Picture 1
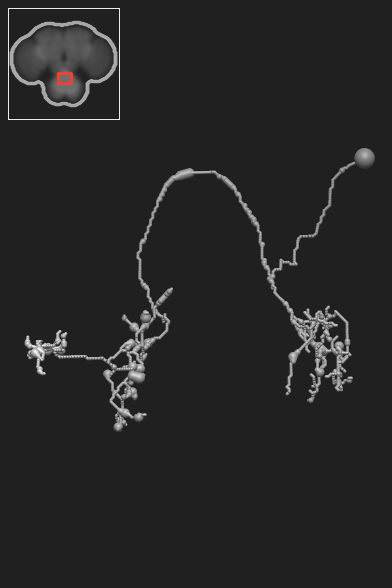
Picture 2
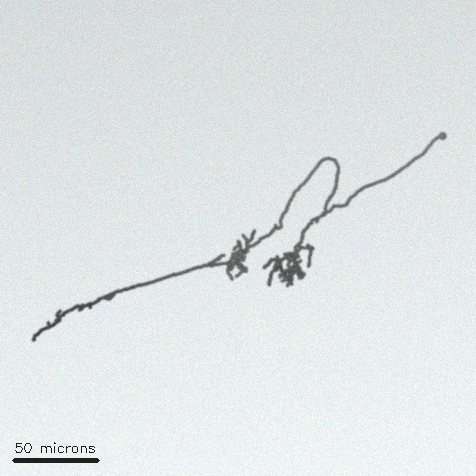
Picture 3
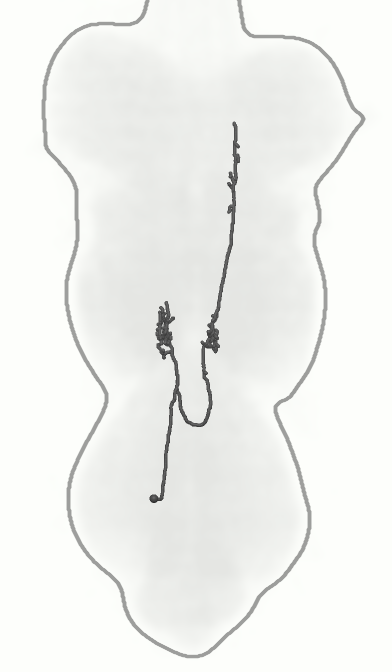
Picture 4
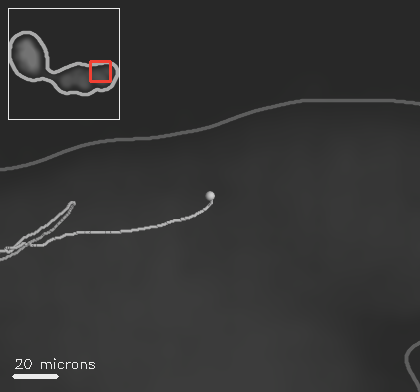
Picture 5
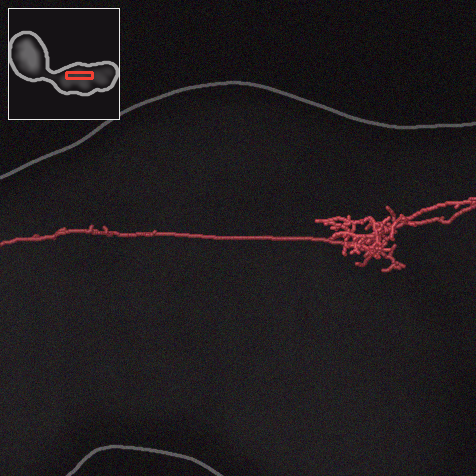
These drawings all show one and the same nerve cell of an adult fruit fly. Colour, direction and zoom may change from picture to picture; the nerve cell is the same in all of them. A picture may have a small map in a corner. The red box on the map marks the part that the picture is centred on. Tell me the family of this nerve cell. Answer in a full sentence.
The family is hemilineage 06A.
